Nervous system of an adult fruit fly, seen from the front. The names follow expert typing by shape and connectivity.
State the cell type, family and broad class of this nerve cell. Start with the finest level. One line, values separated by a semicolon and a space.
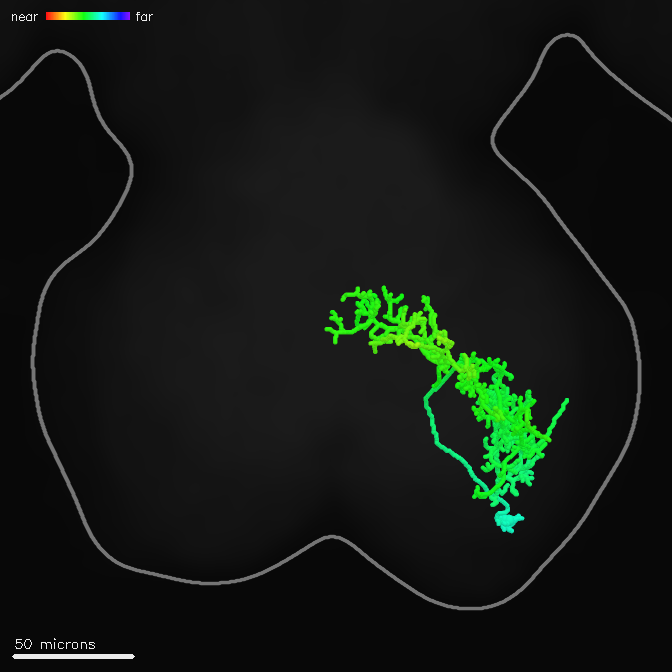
IN21A028; hemilineage 21A; nerve-cord intrinsic neuron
